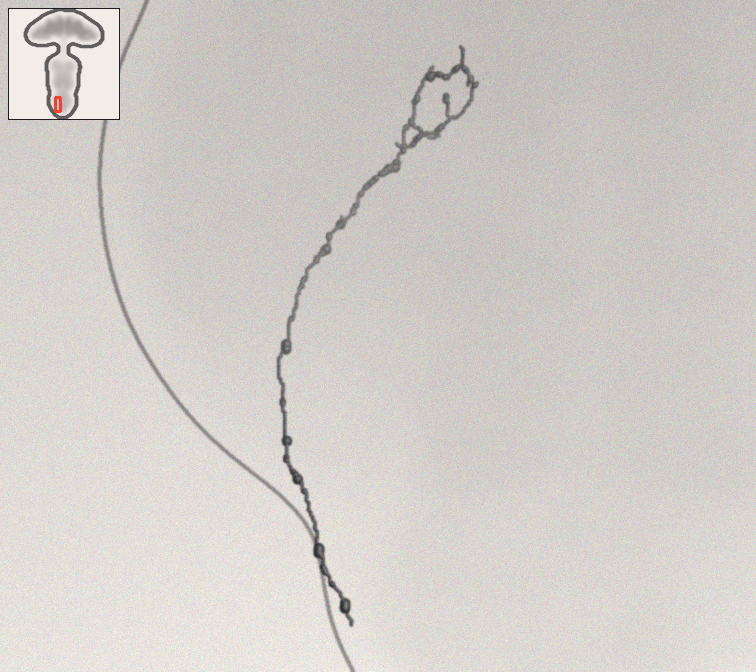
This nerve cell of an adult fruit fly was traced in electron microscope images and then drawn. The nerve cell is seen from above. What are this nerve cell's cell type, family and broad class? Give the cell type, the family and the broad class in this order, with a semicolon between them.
SNta31; class mechanosensory tactile; sensory neuron entering the nerve cord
